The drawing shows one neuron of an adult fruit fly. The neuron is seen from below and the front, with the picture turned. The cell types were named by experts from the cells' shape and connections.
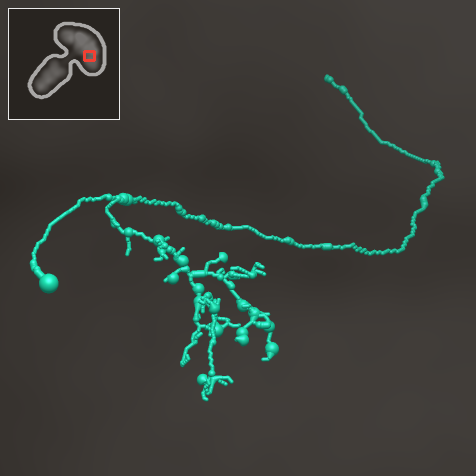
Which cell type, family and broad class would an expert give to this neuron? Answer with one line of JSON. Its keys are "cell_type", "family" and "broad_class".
{"cell_type": "LoVP13", "family": "LoVP", "broad_class": "visual projection neuron"}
